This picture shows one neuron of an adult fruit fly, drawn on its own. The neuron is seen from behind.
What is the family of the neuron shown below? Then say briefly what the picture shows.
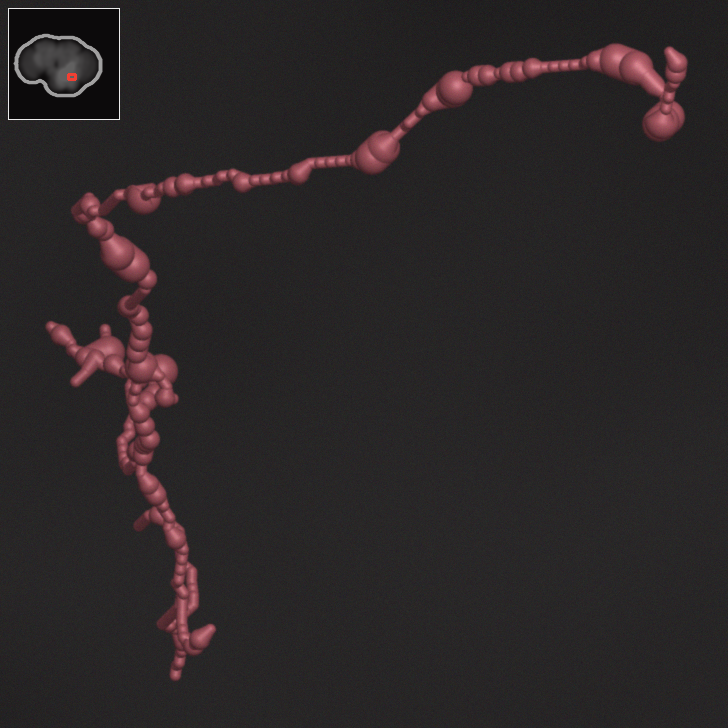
The name of its family is class gustatory. It is a sensory neuron entering the nerve cord. No cell body is drawn. There are a dozen or fewer branch ends.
